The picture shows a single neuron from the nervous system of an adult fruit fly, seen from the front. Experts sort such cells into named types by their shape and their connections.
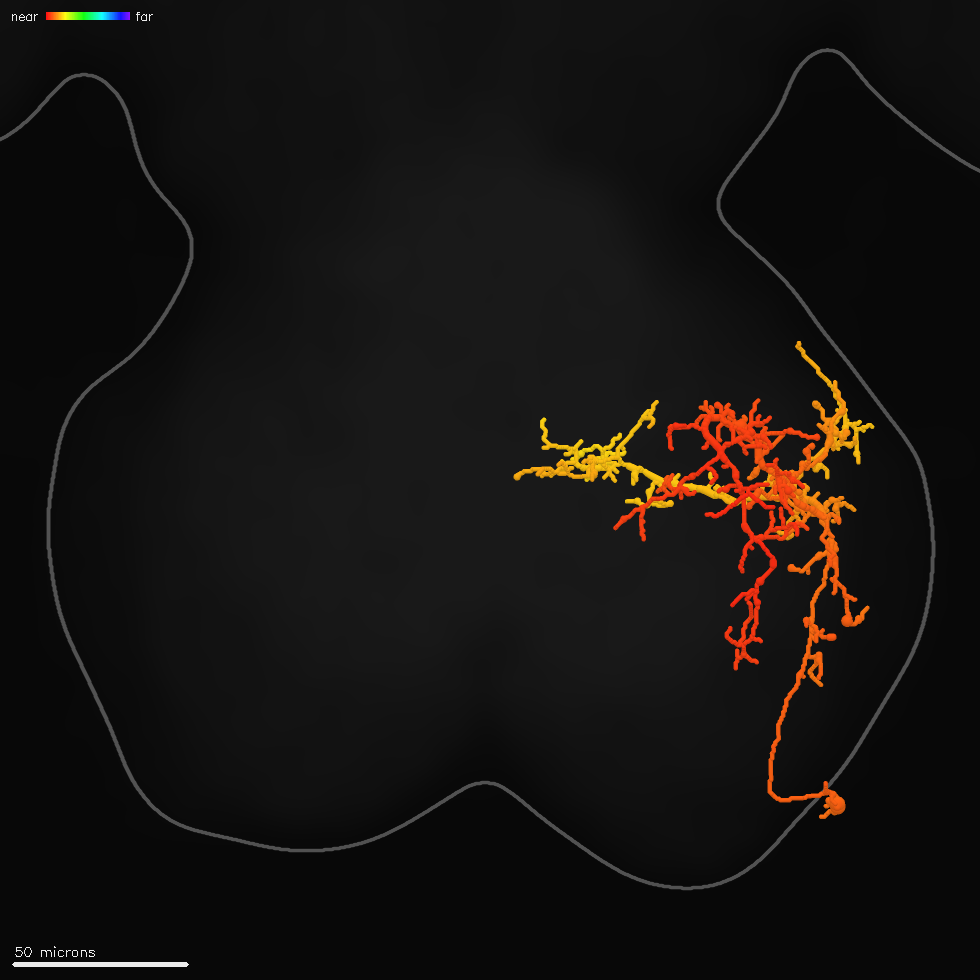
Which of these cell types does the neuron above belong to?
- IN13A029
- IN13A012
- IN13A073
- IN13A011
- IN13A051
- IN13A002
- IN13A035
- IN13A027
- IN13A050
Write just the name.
IN13A027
